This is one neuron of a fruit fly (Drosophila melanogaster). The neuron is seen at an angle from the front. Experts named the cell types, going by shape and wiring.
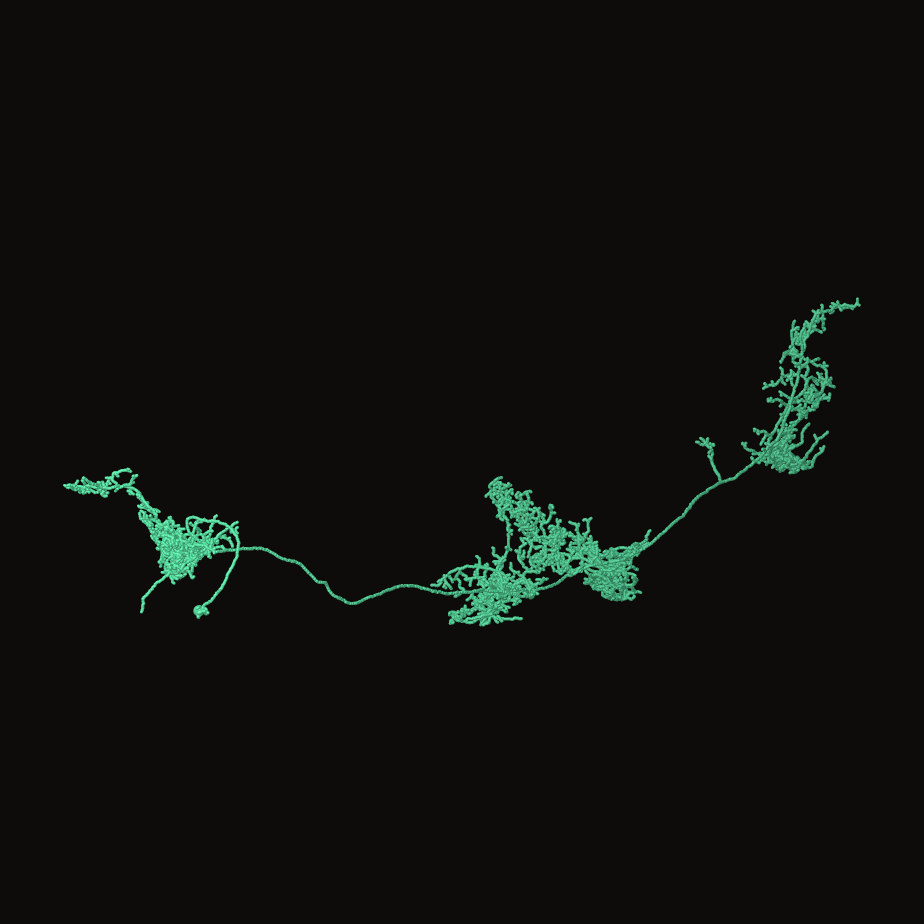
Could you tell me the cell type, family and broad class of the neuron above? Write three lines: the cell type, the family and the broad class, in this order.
DNge104
hemilineage MX3
descending neuron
